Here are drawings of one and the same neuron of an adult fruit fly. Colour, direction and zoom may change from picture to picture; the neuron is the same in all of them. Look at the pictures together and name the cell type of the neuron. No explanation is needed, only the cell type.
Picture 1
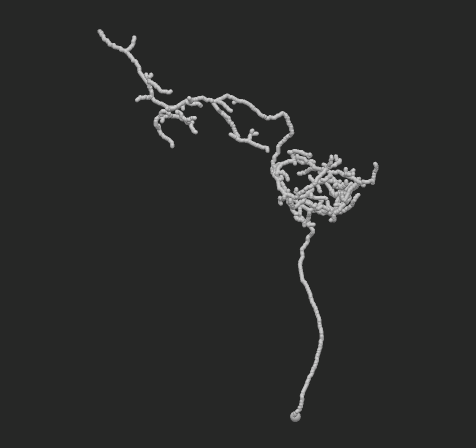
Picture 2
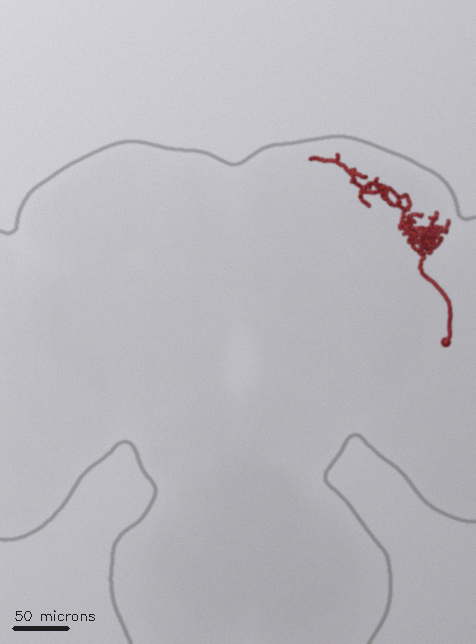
LHAV2k5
